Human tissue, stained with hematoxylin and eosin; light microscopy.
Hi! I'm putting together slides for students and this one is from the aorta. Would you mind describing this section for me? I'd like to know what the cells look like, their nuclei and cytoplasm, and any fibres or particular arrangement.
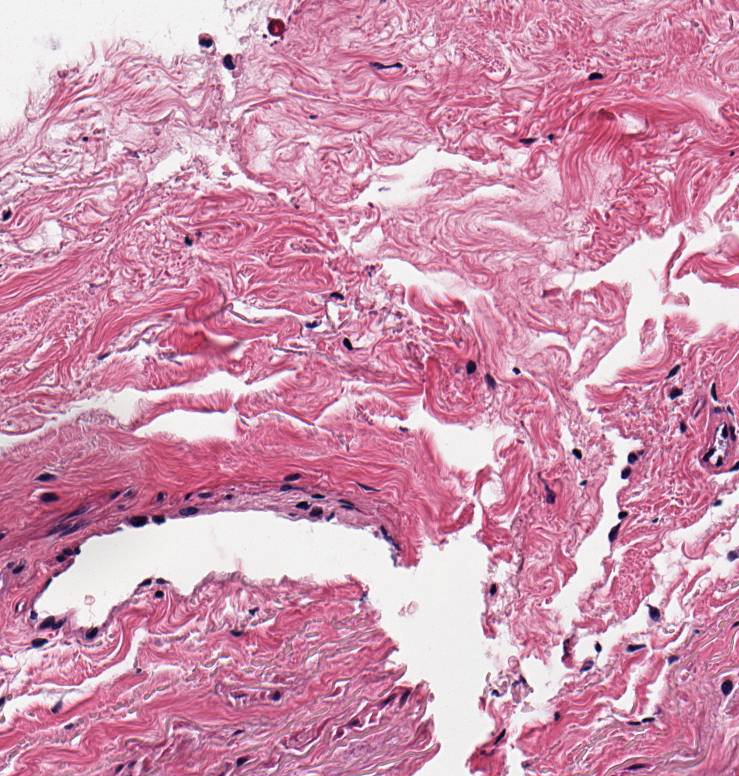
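Field almost entirely pink-staining collagen bundles. Upper half: bundles wavy, running in many different directions. Small, dark, elongated nuclei scattered sparsely among bundles. Nuclei more crowded in band along lower-left space than in upper field.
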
